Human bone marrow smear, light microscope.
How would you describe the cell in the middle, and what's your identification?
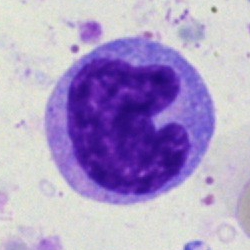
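The cell outline is nearly round and smooth. A deep notch is cut into the right side of the nucleus. The nucleus occupies most of the cell, with a moderate rim of cytoplasm remaining. Its chromatin is dark purple and coarsely clumped. The cell is a monocyte.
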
